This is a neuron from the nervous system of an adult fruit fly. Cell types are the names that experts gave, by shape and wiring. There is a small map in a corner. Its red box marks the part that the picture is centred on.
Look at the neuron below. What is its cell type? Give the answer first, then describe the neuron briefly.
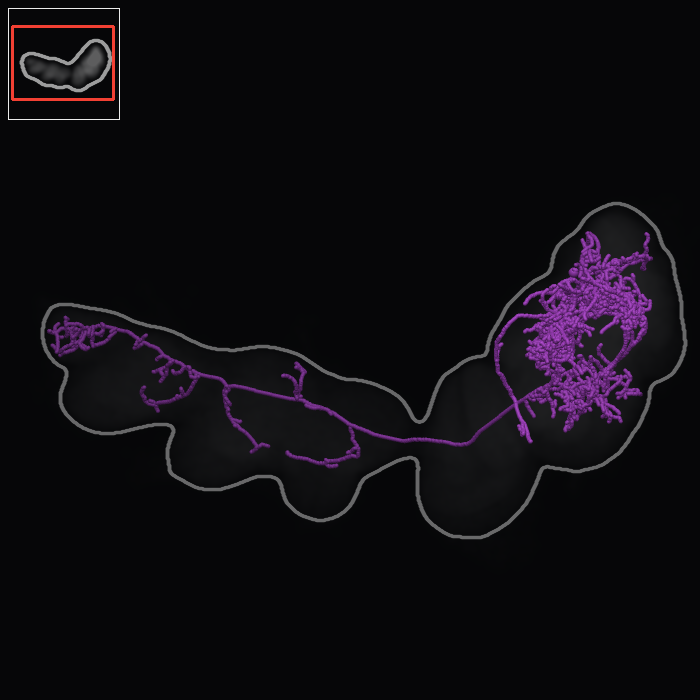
It is of cell type DNpe053. Its broad class is descending neuron. The cell body can be seen on the right of the picture. The picture shows dozens of branch ends.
